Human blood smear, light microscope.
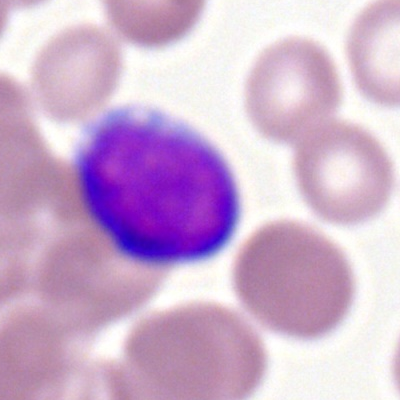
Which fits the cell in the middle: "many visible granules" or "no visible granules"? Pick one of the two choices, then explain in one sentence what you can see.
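No visible granules. No granules can be seen in the cytoplasm.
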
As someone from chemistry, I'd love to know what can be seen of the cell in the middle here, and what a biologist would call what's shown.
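Smooth and oval in outline, the cell is almost entirely filled by its nucleus. The chromatin stains deep purple and appears dense. Cytoplasm is reduced to a thin blue rim encircling the nucleus. This is a myeloblast.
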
